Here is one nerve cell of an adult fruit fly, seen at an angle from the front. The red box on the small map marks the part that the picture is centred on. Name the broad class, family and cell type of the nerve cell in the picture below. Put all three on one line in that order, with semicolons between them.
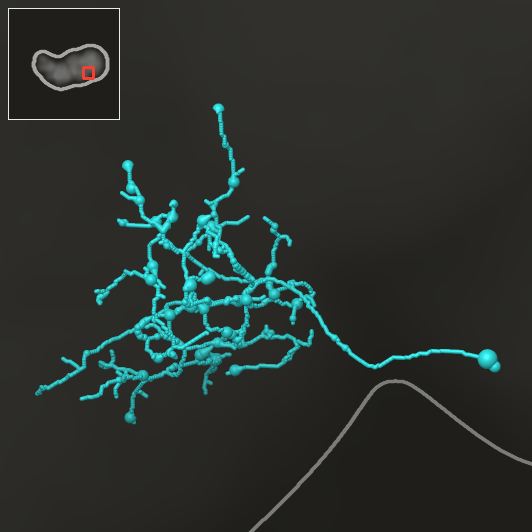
central-brain intrinsic neuron; hemilineage TRdl_b; GNG383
